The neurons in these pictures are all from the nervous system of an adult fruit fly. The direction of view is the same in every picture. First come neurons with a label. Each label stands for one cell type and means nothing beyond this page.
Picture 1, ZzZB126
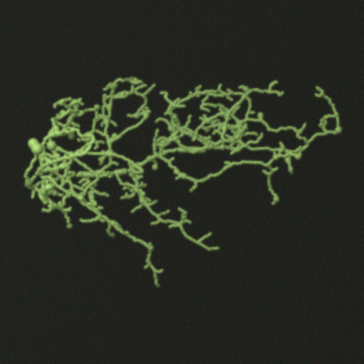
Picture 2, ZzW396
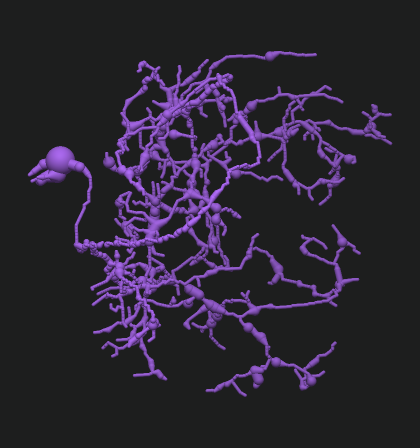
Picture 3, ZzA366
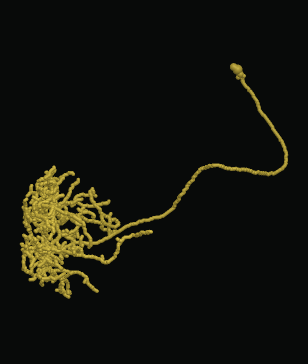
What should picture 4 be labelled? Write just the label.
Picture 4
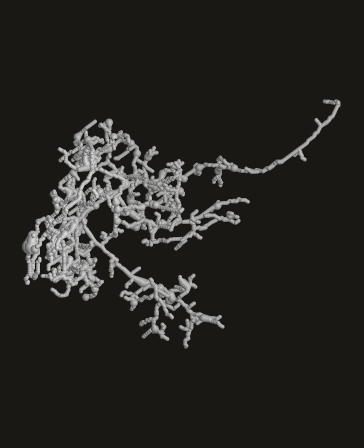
ZzW396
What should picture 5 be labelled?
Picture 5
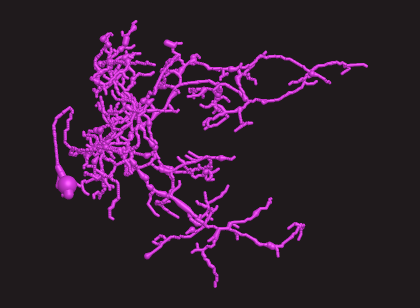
ZzW396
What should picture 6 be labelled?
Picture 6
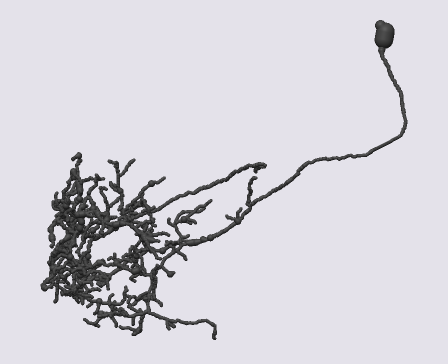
ZzA366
